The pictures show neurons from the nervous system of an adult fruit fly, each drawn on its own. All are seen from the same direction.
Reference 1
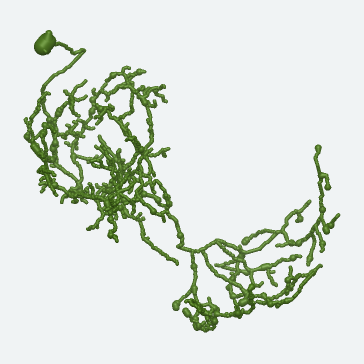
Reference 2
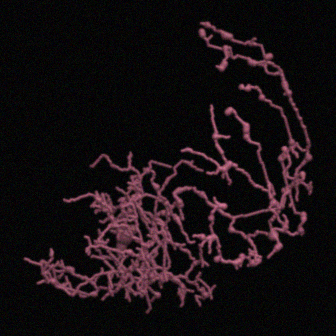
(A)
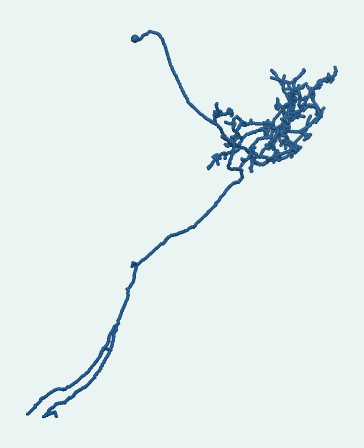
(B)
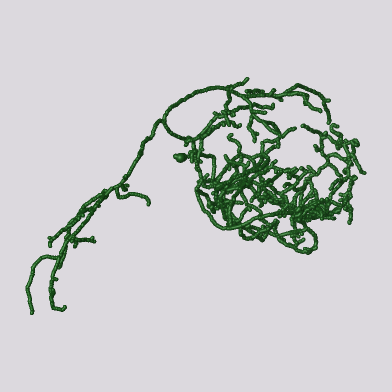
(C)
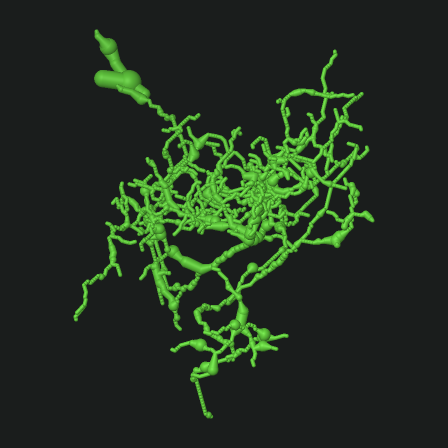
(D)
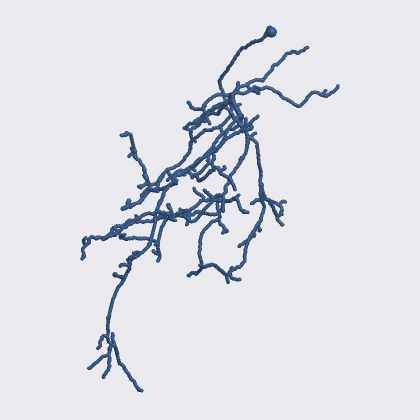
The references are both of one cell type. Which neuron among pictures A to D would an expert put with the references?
Picture C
